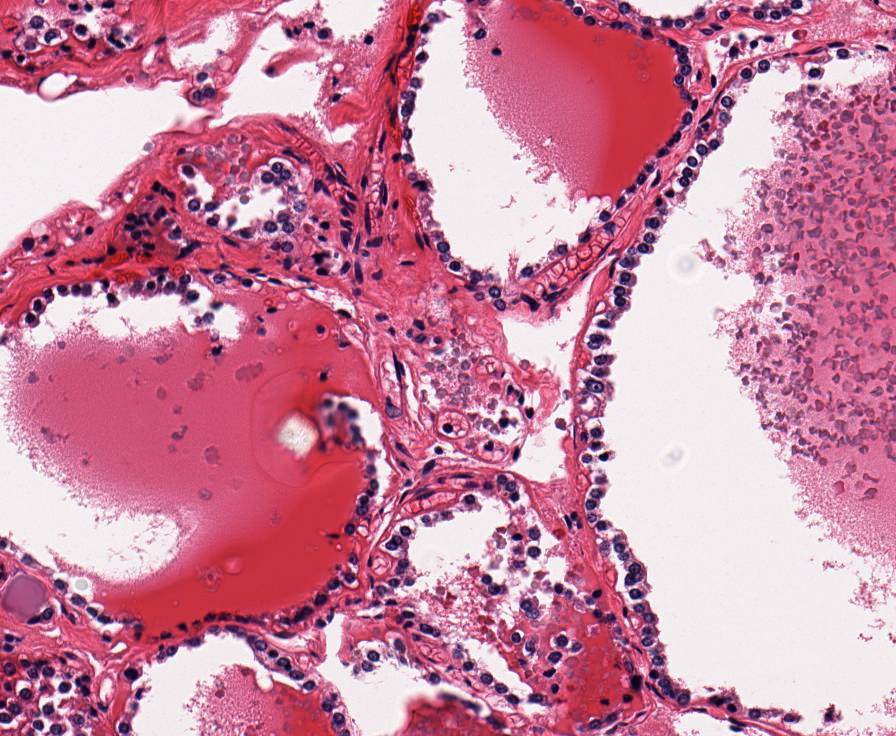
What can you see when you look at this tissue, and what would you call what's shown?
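Layout: large, irregular, dilated spaces separated by thin septa take up most of the field. Lining: a single layer of flattened to cuboidal cells with dark round nuclei. Contents: homogeneous deep pink material fills the space at upper centre and the large space at left centre. Septa: pink fibrous tissue with scattered spindle-shaped nuclei. Tissue: thyroid.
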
